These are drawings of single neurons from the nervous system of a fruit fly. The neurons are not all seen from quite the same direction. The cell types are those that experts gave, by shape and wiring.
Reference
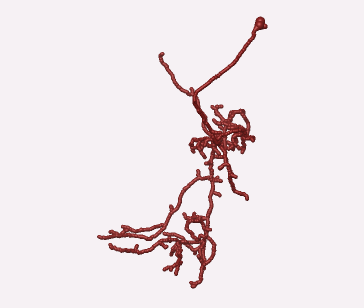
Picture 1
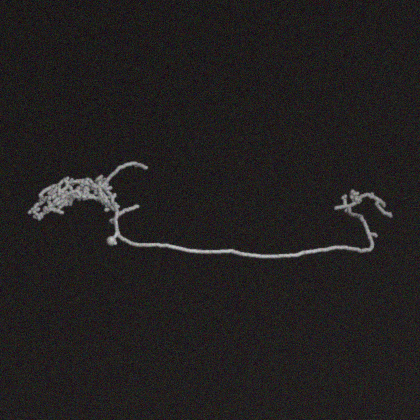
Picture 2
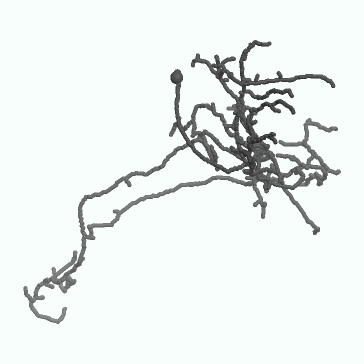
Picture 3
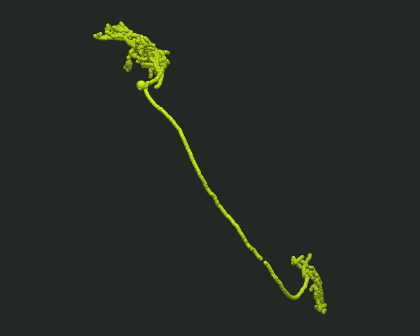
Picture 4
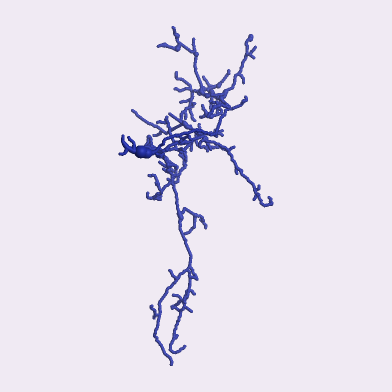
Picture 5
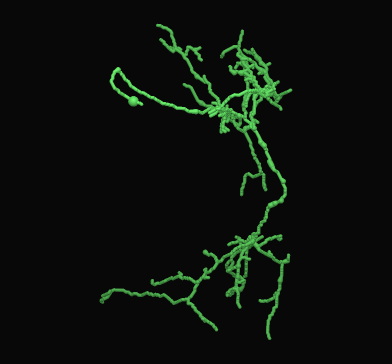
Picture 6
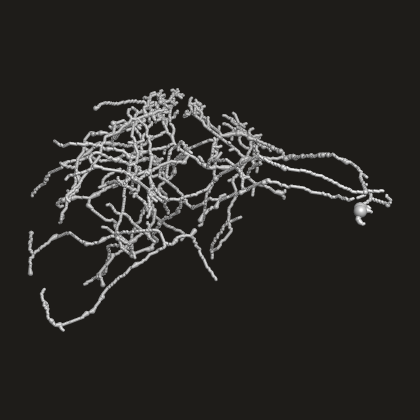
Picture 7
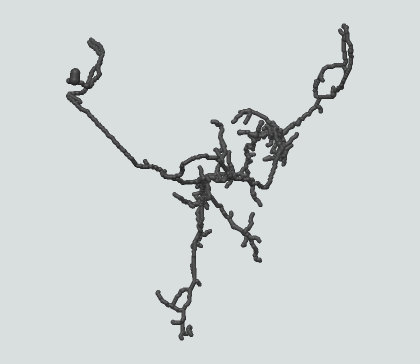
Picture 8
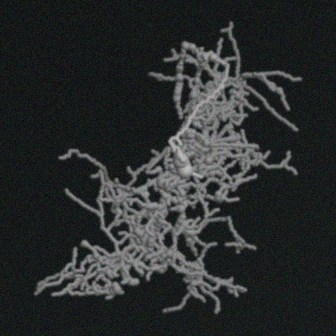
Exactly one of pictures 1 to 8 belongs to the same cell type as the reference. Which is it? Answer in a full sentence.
Picture 5 shows a neuron of the same cell type.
